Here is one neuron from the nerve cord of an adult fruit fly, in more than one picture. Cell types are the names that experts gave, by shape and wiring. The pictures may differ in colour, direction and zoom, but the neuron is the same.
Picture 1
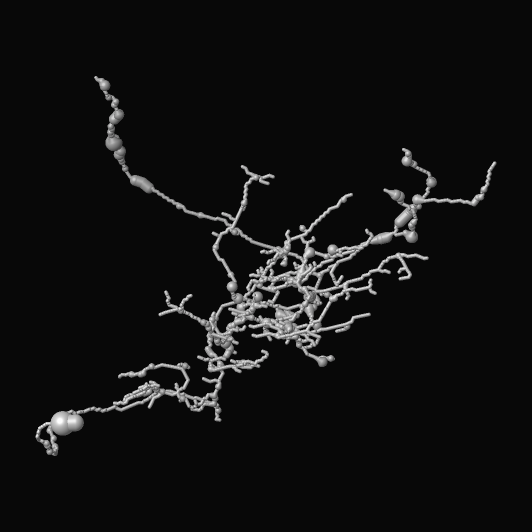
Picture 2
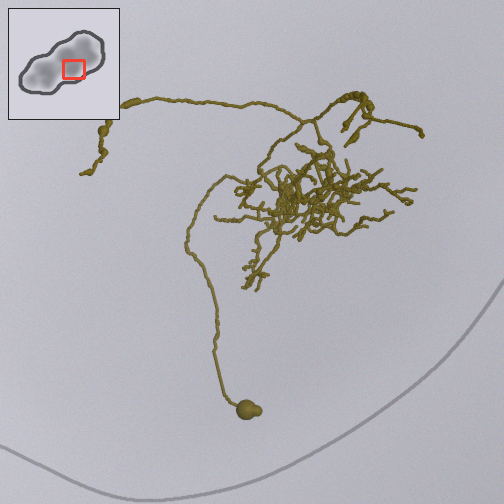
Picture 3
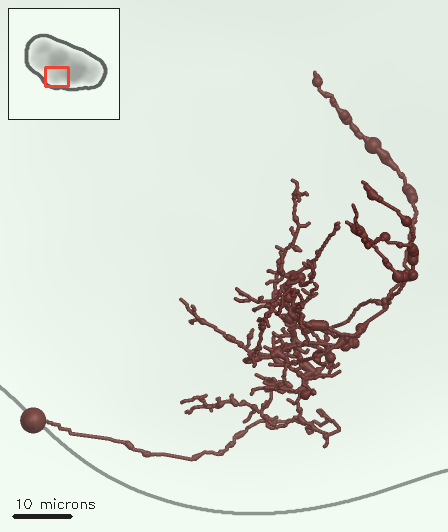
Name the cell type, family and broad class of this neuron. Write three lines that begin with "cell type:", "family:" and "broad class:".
cell type: IN01B055
family: hemilineage 01B
broad class: nerve-cord intrinsic neuron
